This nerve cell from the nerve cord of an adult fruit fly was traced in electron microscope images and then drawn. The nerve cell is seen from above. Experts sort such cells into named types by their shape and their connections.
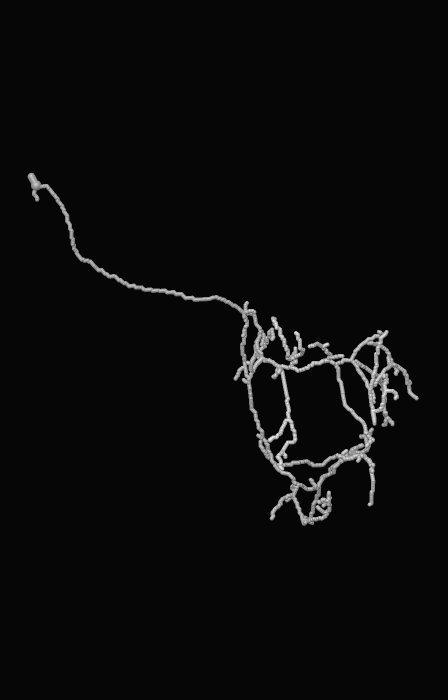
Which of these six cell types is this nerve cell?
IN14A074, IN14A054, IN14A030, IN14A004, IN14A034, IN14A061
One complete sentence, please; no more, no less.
The cell type of the nerve cell here is IN14A054.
